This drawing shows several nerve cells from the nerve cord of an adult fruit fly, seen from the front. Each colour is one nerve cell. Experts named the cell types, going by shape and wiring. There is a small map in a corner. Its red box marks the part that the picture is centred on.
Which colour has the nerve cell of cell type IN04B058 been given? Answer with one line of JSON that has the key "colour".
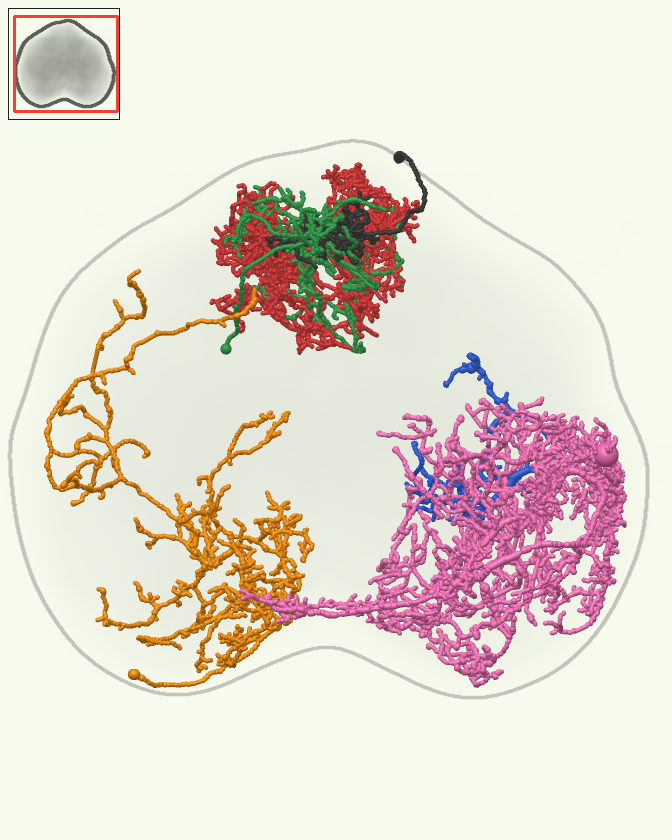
{"colour": "orange"}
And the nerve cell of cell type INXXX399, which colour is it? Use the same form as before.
{"colour": "green"}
